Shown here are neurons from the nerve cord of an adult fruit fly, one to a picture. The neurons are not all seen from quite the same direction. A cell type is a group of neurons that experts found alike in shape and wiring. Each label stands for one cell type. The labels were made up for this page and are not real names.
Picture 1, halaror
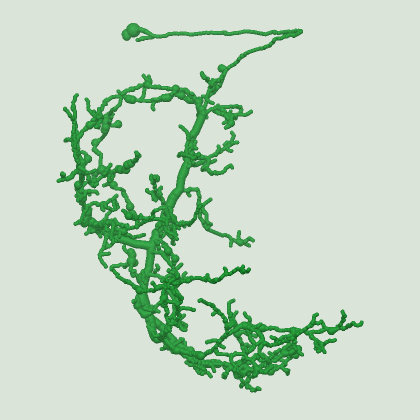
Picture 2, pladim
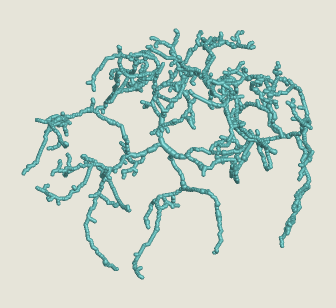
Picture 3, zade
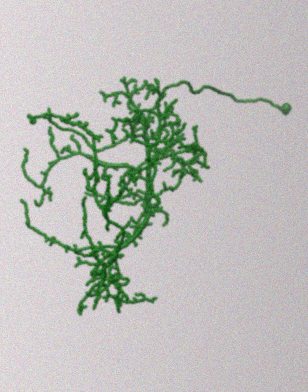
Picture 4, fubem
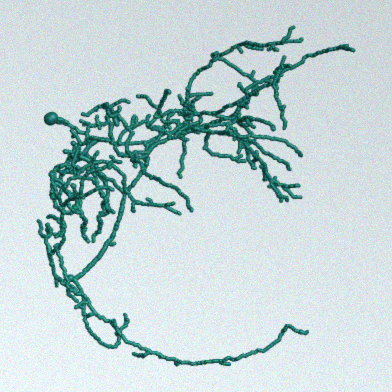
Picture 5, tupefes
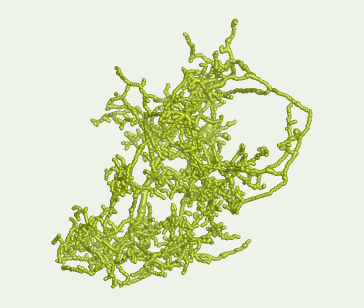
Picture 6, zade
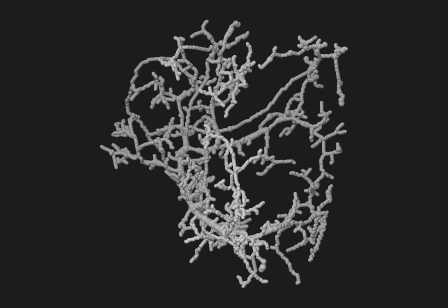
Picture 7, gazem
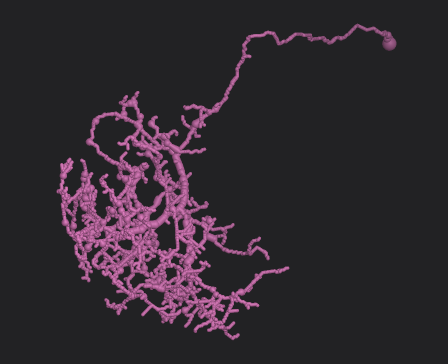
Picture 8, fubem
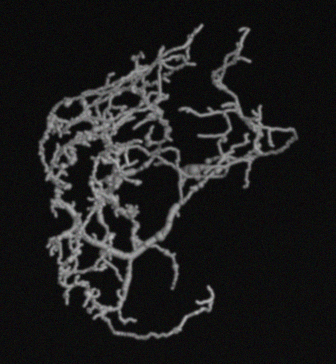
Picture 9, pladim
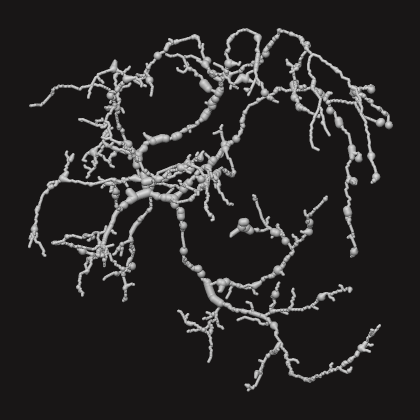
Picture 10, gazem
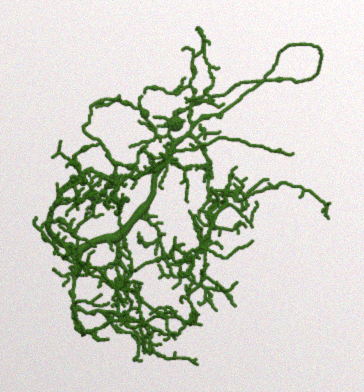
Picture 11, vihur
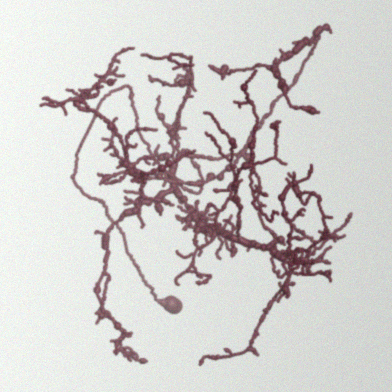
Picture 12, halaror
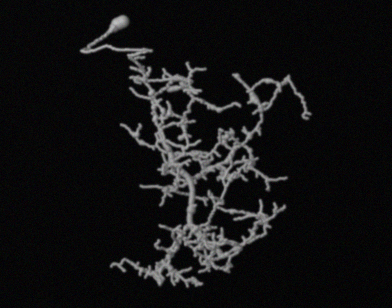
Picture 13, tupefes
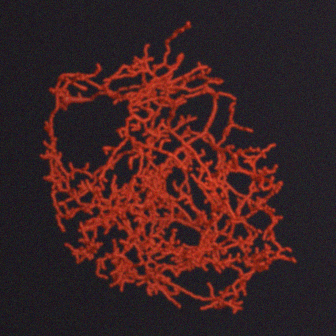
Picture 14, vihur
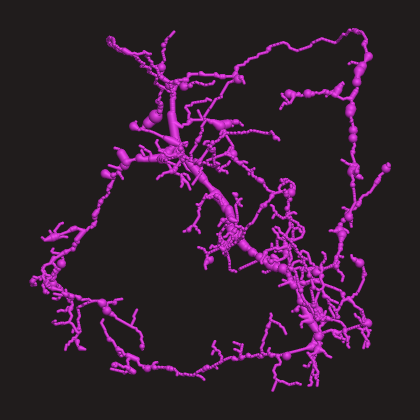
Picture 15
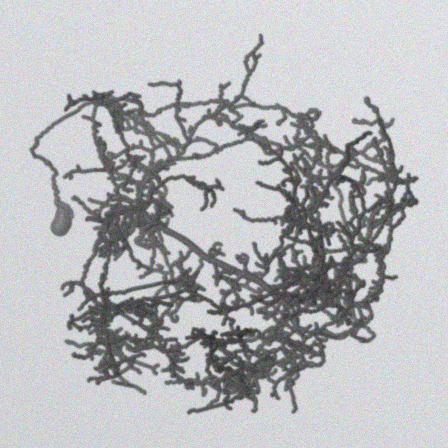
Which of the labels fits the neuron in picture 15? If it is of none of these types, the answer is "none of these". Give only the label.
tupefes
